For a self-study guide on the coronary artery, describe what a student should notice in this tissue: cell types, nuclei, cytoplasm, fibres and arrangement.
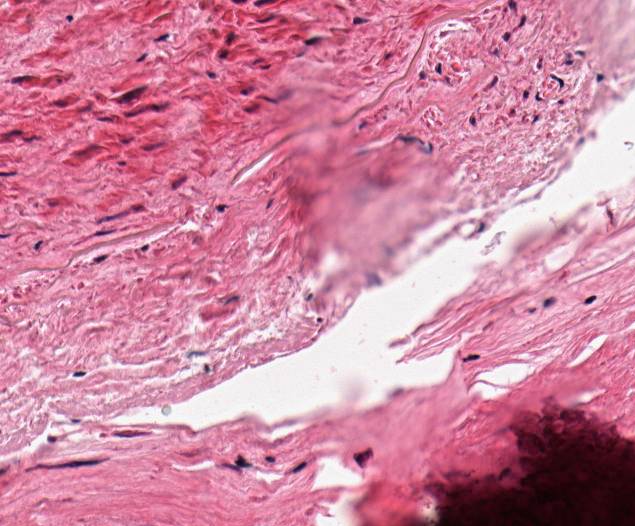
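Let your eye follow the irregular empty cleft running diagonally from lower left toward upper right; it divides the pink fibrous tissue into an upper and a lower part. Now look at the nuclei: sparse, small and dark, mostly elongated, scattered among the fibres. Compare the upper left, which stains a deeper red, with the paler, looser pink tissue at upper right. You won't find fat cells here.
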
